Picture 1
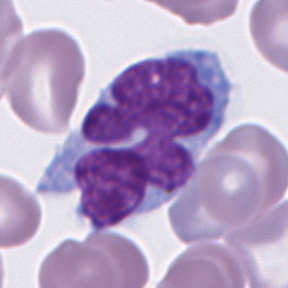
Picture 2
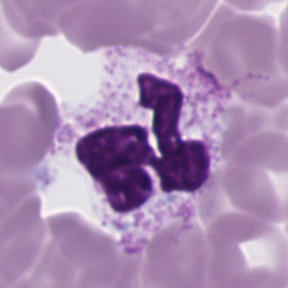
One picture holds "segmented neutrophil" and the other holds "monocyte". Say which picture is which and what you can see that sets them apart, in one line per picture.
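Picture 1 is a monocyte. The cytoplasm shows no distinct granules.
Picture 2 is a segmented neutrophil. Fine lilac-pink granules are scattered through the cytoplasm.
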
